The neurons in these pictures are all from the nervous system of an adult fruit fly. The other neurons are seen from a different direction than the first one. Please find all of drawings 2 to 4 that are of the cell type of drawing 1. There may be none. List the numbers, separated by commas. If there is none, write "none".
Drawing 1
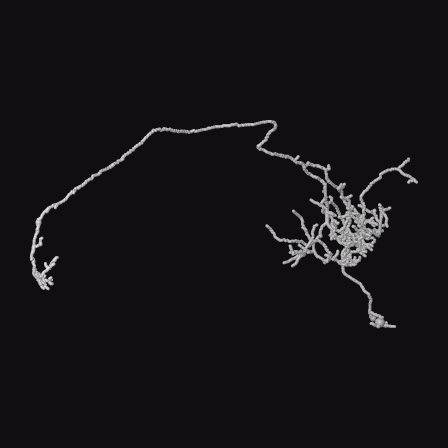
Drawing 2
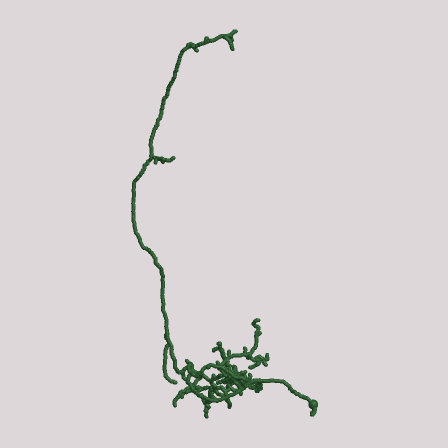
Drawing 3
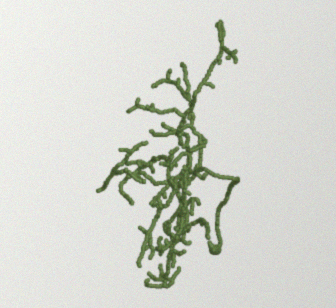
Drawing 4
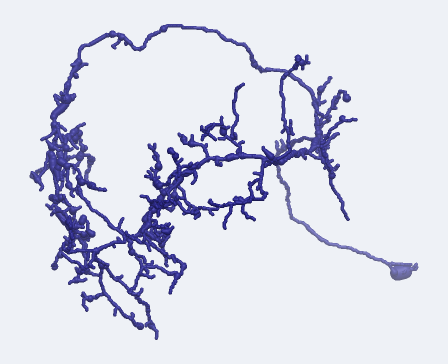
2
